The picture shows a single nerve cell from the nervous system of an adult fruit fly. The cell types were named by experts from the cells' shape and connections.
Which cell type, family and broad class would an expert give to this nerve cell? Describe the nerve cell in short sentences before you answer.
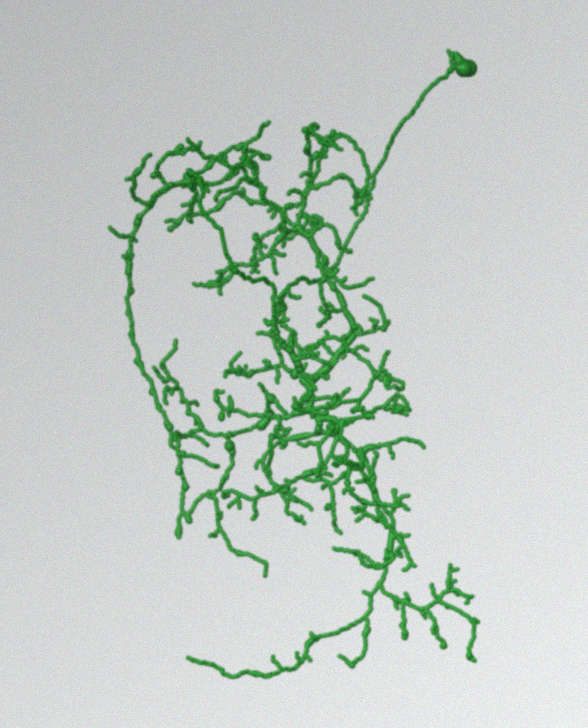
The picture shows more than a hundred branch ends. In this view it is taller than it is wide. Its cell type is GNG403. The family is hemilineage MD3. It is a central-brain intrinsic neuron.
